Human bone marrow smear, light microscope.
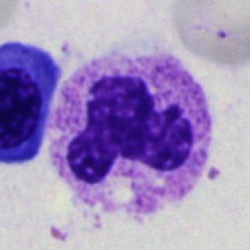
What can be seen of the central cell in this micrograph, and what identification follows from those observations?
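Checking the outline first, it is roughly round. Next, the nucleus shows no visible nucleoli. Then the cytoplasm: many fine pink-violet granules fill it, and a small clear pale area lies in it below the nucleus. Last, the name: segmented neutrophil.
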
